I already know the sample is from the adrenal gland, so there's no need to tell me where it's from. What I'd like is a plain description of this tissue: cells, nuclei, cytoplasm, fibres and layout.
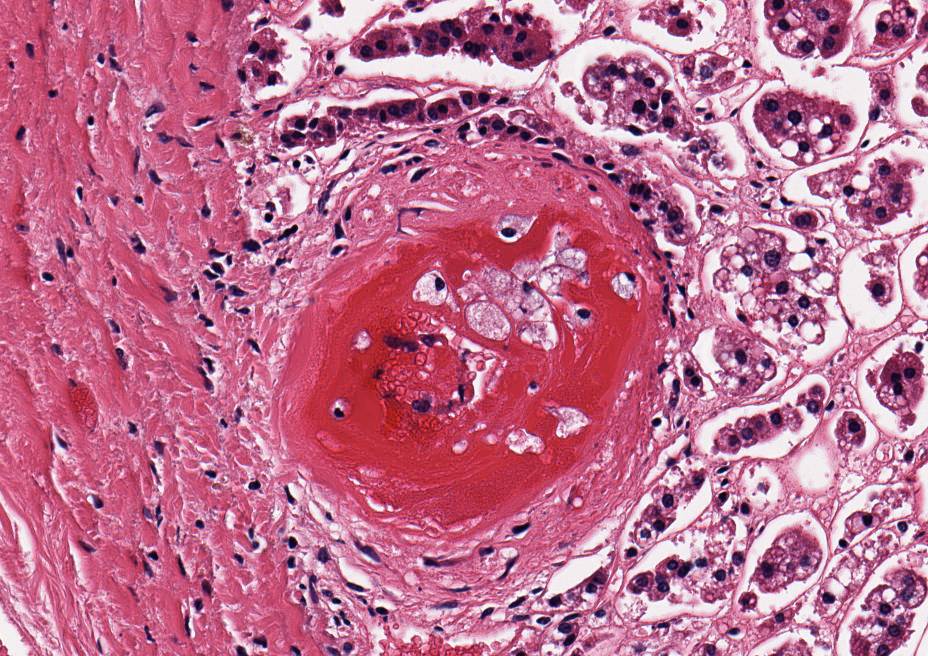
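At the centre of the field sits a rounded mass of bright red, glassy, homogeneous material, encircled by concentric layers of spindle-shaped cells and fibres. On the left, fibres run in wavy bundles roughly from top to bottom. The nuclei of the tubule cells are round and darkly stained.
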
